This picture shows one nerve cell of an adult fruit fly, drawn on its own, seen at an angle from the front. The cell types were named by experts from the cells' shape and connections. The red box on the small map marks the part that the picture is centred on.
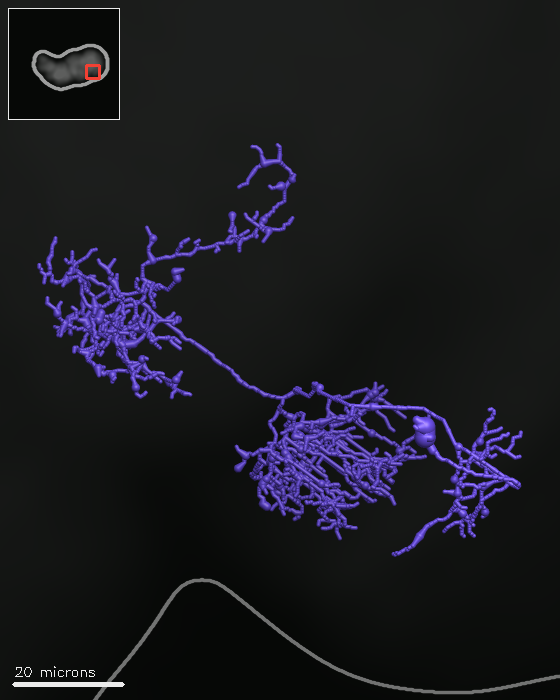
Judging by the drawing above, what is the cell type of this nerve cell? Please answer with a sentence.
The cell type is TmY19a.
